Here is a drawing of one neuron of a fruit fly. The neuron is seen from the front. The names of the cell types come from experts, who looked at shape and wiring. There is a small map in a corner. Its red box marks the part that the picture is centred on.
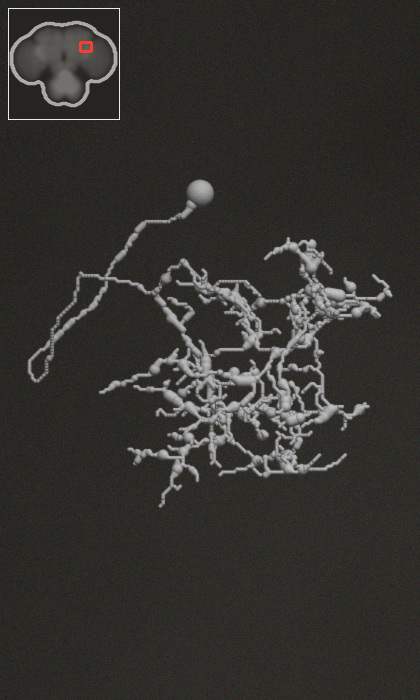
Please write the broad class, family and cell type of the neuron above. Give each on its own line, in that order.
central-brain intrinsic neuron
hemilineage VLPp&l1_anterior
CB3528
